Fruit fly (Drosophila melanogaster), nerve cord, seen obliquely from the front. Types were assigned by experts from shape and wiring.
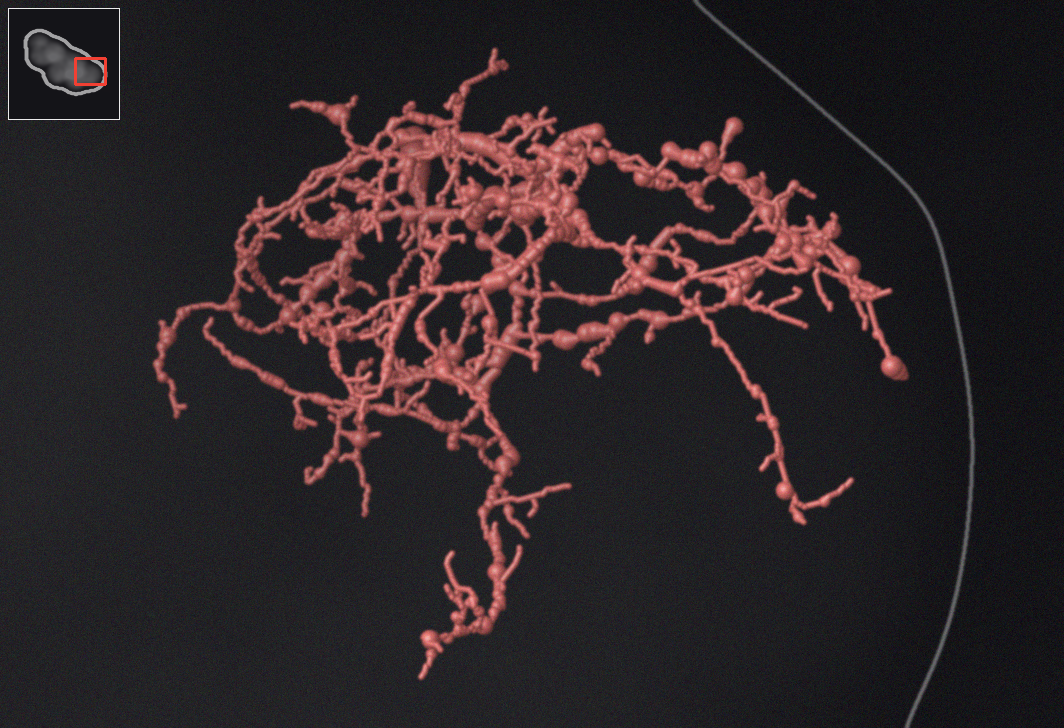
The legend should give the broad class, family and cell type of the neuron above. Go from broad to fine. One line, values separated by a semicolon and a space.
nerve-cord intrinsic neuron; hemilineage 03A; IN03A066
